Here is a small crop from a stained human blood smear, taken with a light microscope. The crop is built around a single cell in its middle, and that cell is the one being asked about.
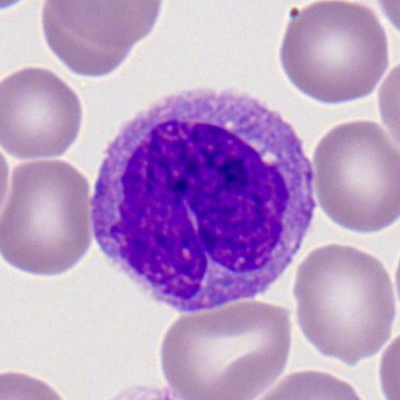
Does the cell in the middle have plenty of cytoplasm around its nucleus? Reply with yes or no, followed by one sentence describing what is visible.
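No. The nucleus fills most of the cell, leaving a rim of cytoplasm.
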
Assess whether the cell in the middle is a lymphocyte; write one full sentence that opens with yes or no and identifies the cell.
No, wrong label: the middle cell is a monocyte instead of a lymphocyte.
